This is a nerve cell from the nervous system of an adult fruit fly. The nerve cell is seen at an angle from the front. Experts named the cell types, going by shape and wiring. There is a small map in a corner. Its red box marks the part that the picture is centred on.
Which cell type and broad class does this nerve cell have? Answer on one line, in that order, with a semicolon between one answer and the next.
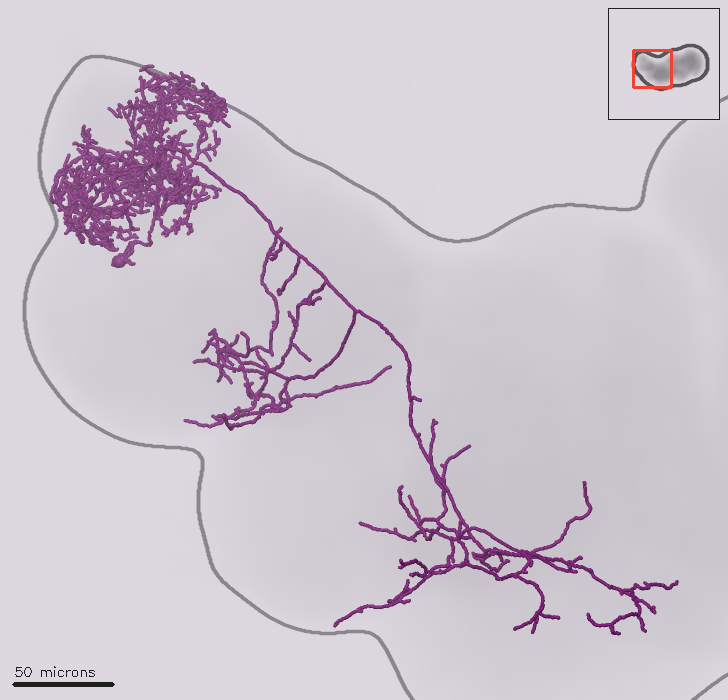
INXXX084; nerve-cord intrinsic neuron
